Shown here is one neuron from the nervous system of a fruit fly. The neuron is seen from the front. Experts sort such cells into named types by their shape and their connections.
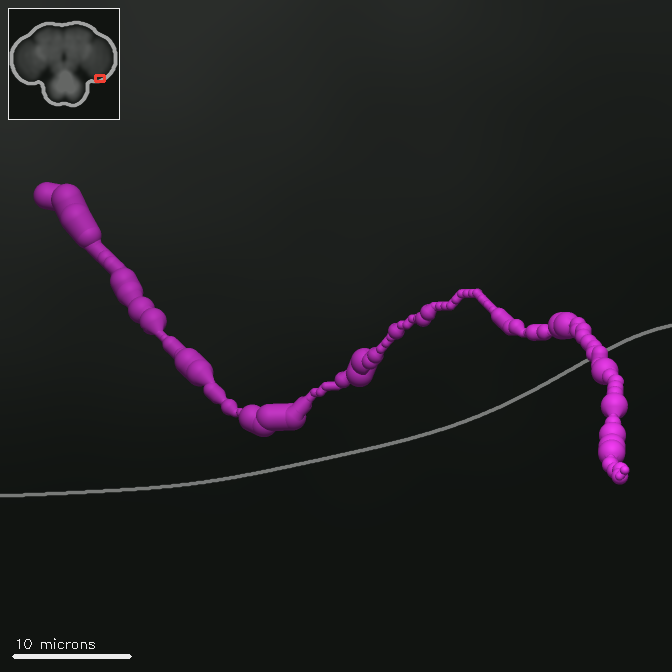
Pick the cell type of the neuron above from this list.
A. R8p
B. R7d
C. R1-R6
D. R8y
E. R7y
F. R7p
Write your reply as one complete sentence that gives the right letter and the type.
The neuron belongs to the cell type R7p, given as option F.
